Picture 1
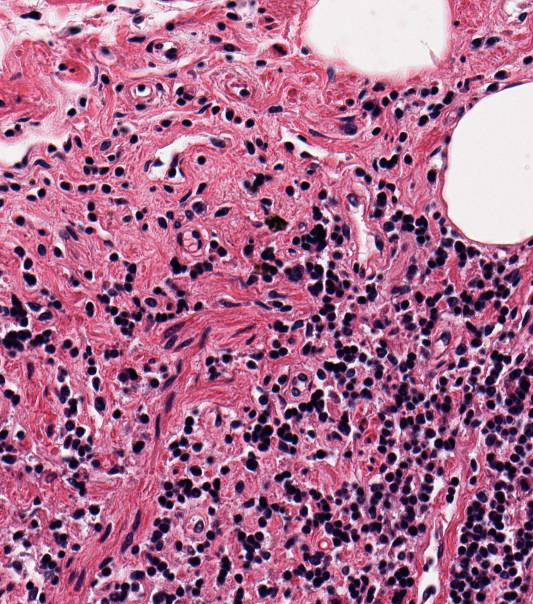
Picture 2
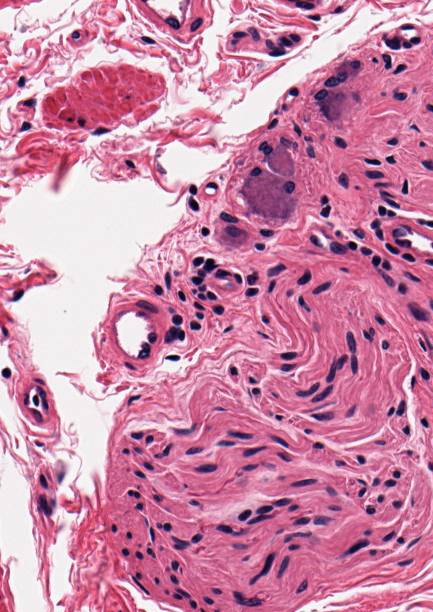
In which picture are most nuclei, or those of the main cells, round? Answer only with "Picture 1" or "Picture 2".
Picture 1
